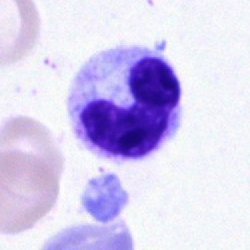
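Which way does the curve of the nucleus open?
Its concave side faces the upper left of the cell.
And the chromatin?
Dark purple, and coarsely clumped.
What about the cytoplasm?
Pale lilac, most plentiful in the upper left part, with fine, sparse pinkish-purple granules.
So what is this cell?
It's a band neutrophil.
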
